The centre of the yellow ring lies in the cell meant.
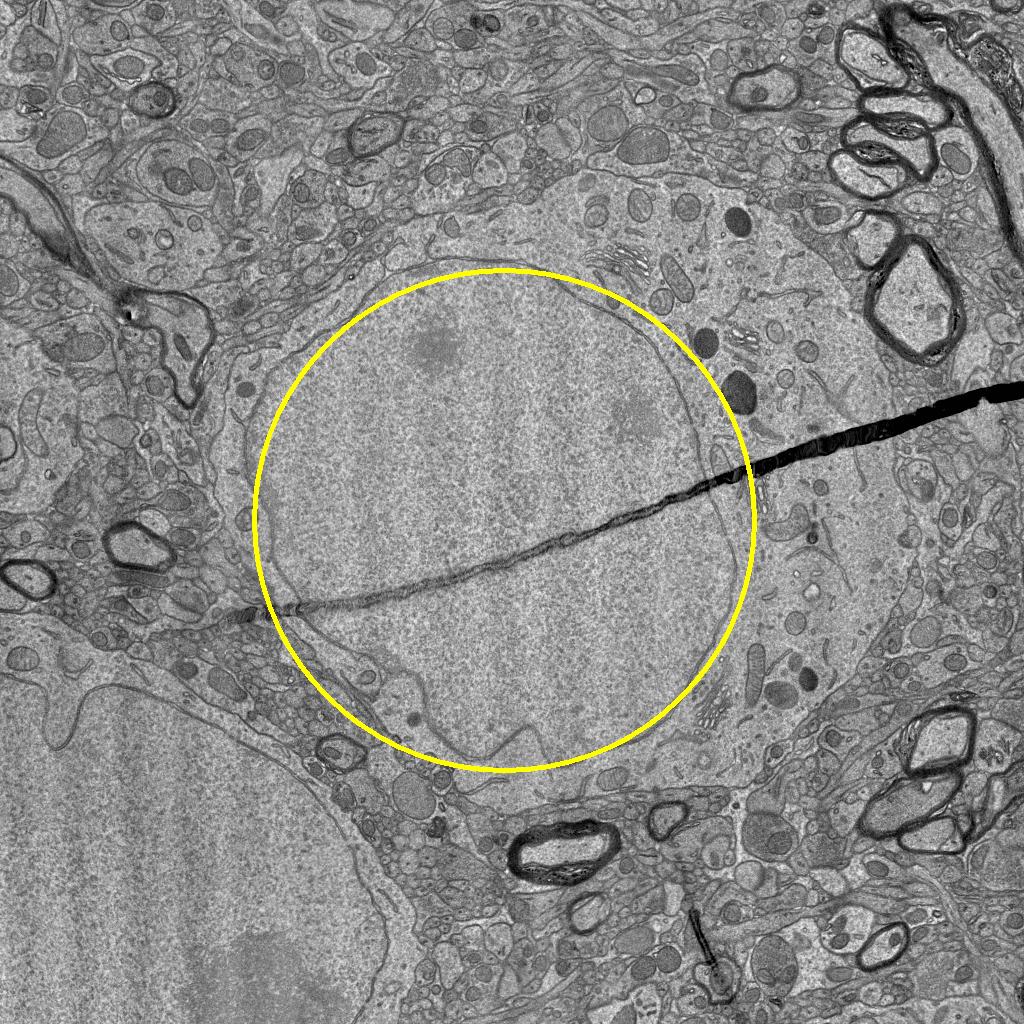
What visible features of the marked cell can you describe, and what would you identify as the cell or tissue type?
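Most of the ring is filled by a large, roundish nucleus. Its chromatin is pale and finely dispersed, and no thick dark band runs along the envelope. There is no compact dark nucleolus; only faint grey patches appear in the nucleoplasm. Around the body lies neuropil that contains myelinated axons. The marked cell is an excitatory neuron.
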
